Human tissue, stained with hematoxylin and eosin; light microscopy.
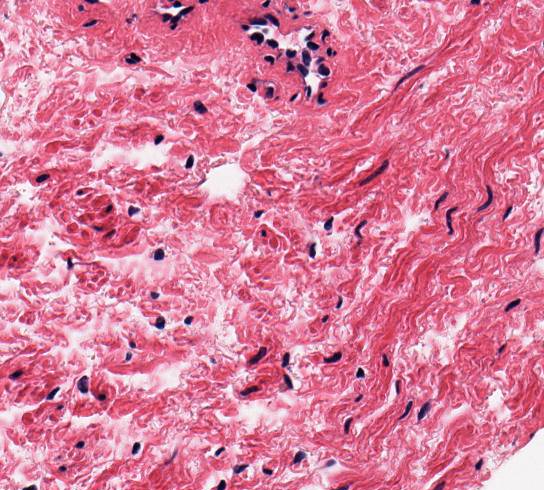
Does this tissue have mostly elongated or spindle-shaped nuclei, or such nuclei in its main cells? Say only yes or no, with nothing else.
Yes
